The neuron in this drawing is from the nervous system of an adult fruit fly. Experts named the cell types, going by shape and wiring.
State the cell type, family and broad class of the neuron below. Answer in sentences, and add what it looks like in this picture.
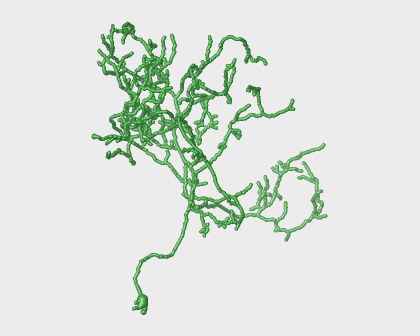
Its cell type is SMP088. The family is hemilineage SMPad1. It is a central-brain intrinsic neuron. Dozens of branch ends can be seen. As drawn here it is about as wide as it is tall.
